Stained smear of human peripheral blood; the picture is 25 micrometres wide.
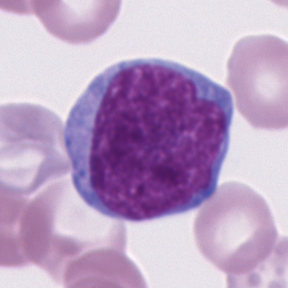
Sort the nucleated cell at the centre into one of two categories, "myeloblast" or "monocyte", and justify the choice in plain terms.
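This is a myeloblast. Its nucleus is roundish and unlobed, with a slightly uneven margin.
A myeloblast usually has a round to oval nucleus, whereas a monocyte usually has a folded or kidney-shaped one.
The nucleus, about 13 micrometres across in a cell about 15 micrometres across, fills about 70% of the cell's area.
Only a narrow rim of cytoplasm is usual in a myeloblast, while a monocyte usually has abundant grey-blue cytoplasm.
The chromatin is finely stippled, without coarse dark clumps, and the cytoplasm shows no granules.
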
